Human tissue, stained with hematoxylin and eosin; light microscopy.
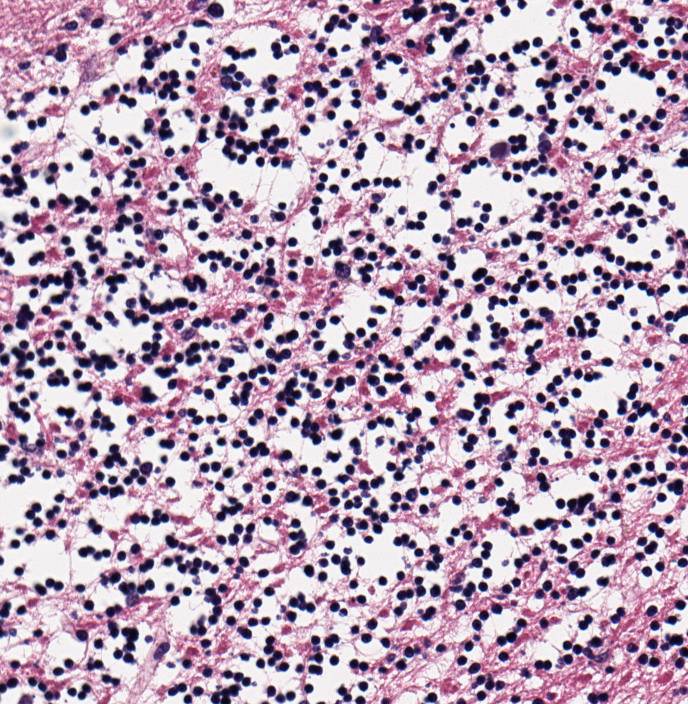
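Cerebellum. Small dark nuclei crowd the whole field fairly evenly, forming no glands, tubules or other organized units. Most look small, round, uniform and deep blue-purple, with little or no cytoplasm visible around them. A few cells, one near top centre, have larger, paler purple nuclei.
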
